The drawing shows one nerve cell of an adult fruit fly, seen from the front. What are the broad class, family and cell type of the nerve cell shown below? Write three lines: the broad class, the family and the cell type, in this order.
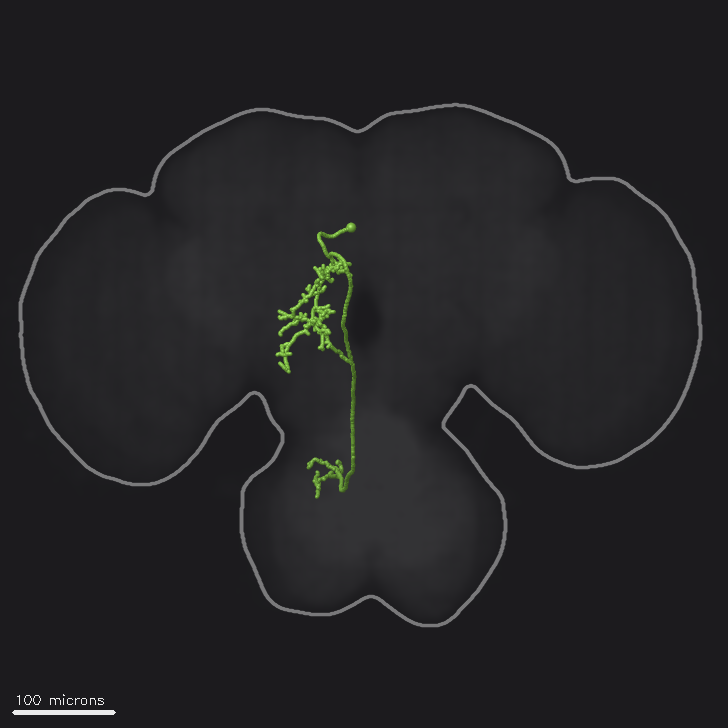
descending neuron
hemilineage PSp2
DNpe009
